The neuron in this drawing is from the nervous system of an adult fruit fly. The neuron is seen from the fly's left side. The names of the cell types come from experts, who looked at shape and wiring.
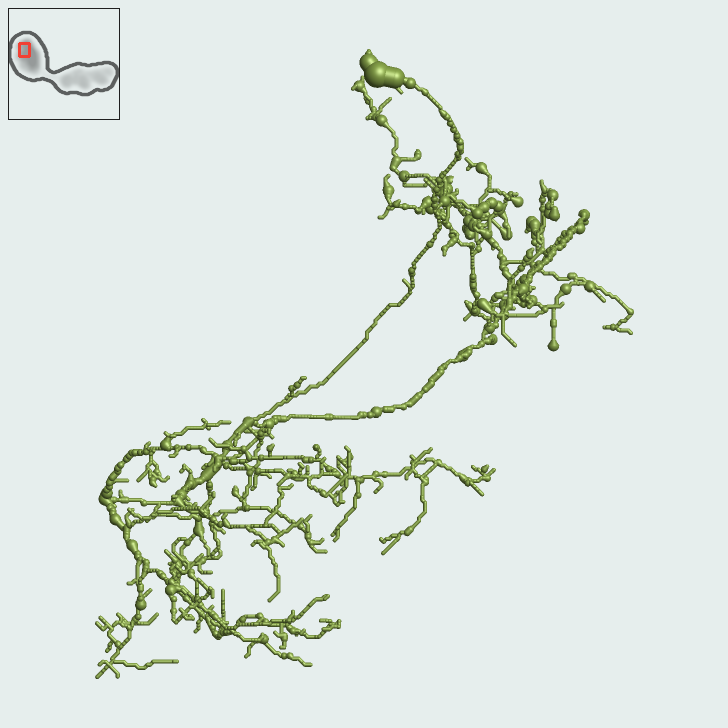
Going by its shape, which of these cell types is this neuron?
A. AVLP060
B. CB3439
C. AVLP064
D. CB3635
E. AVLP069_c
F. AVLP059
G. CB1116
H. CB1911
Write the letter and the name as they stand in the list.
G. CB1116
